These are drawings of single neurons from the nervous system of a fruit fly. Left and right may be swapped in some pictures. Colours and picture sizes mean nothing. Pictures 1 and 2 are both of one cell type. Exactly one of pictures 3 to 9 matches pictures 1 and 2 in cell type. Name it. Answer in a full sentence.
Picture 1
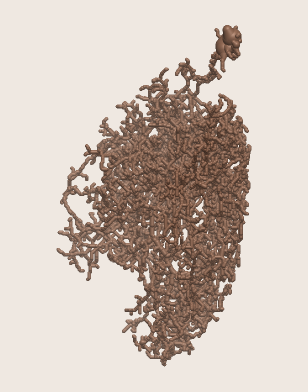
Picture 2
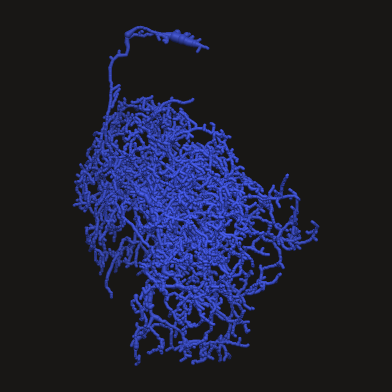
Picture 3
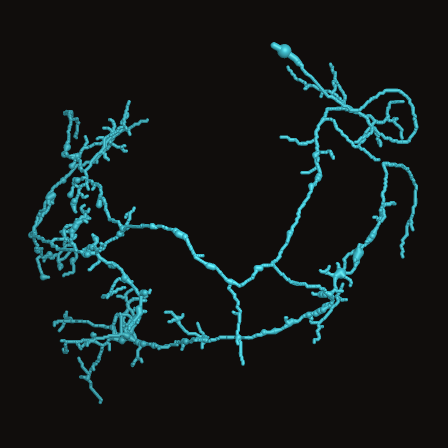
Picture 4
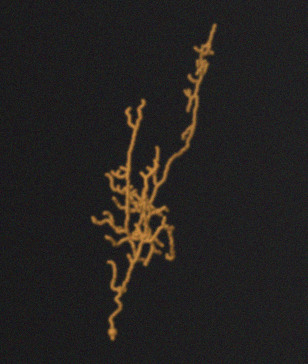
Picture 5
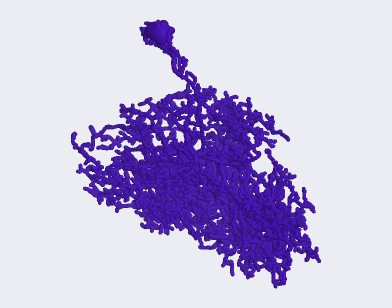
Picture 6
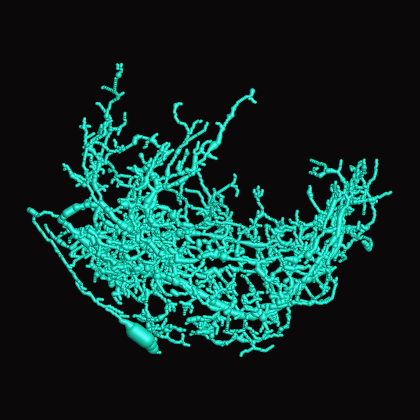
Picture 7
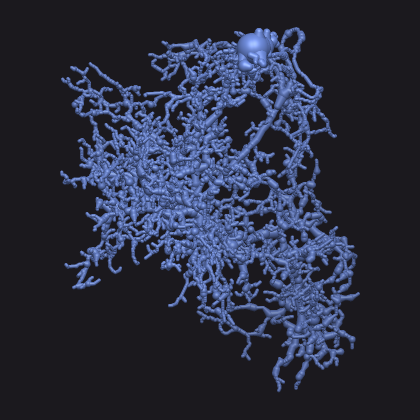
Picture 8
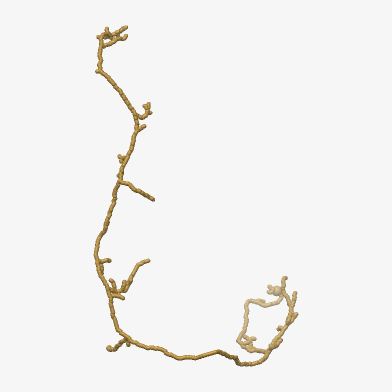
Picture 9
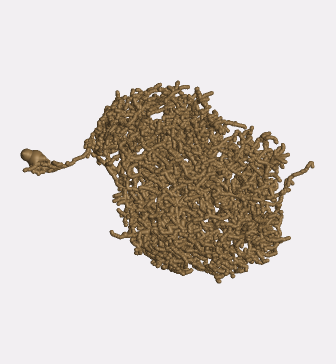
Picture 9 is of the same cell type.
